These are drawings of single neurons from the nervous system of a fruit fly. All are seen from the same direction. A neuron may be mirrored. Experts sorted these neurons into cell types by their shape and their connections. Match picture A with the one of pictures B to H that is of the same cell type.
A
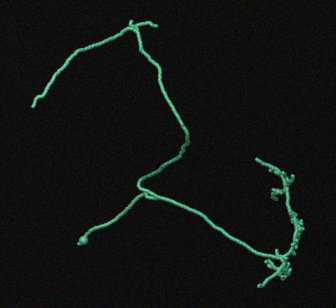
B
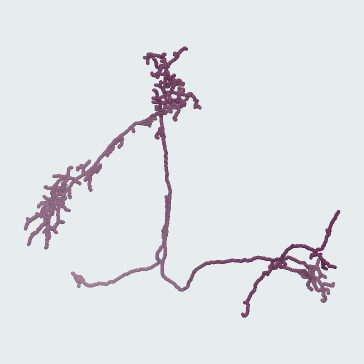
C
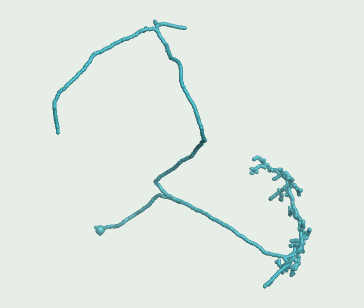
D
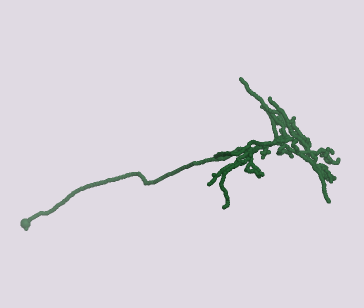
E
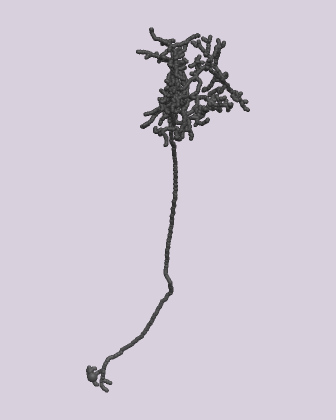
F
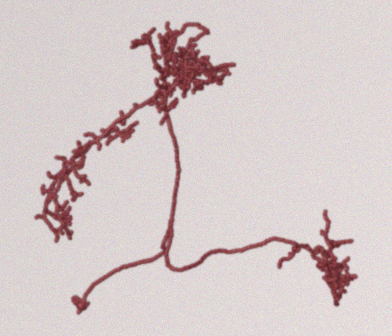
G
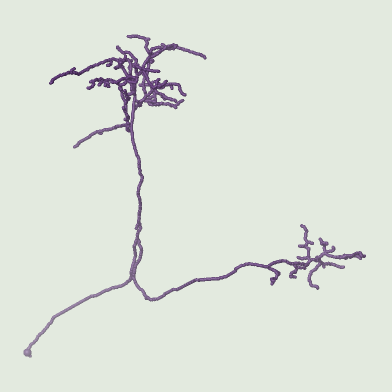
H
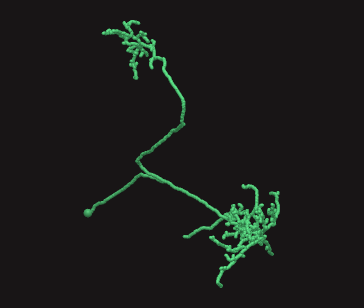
C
